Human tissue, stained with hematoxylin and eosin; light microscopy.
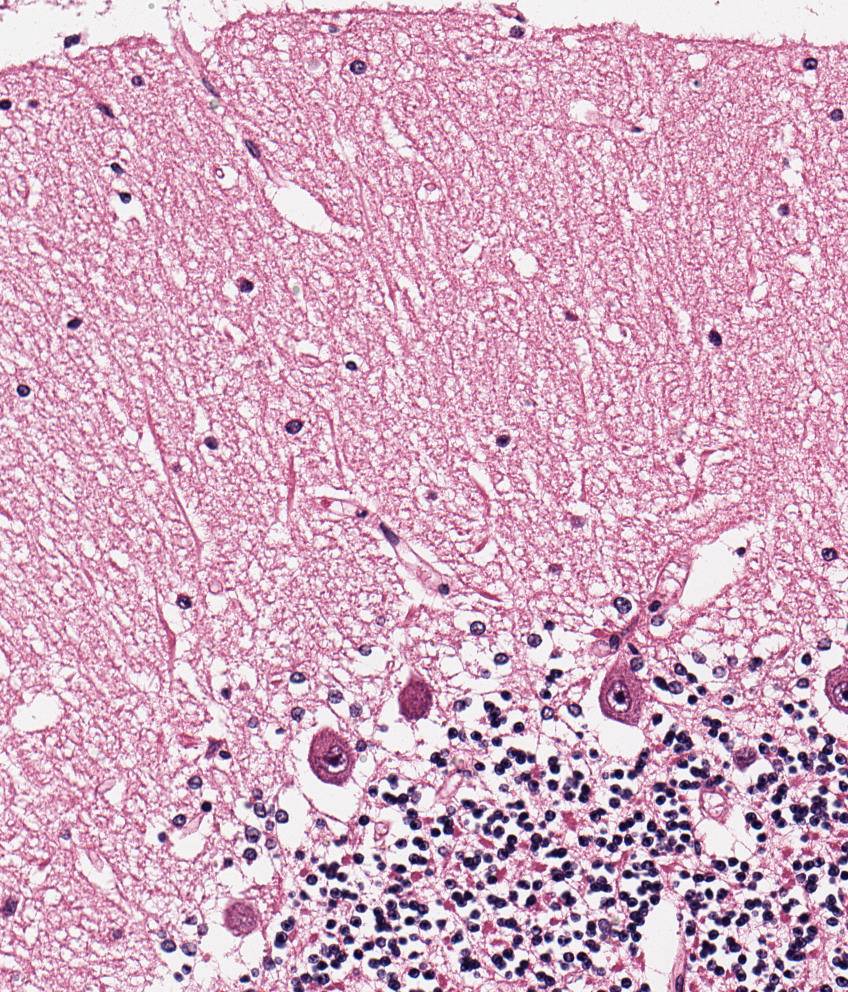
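Cerebellum. First, the upper part of the field: a broad, pale pink, sparsely nucleated layer of finely fibrillary neuropil with only scattered small nuclei. Second, the lower right: a dense layer of closely packed small round dark nuclei with very little visible cytoplasm. Third, the boundary between them: large Purkinje cells lying singly along it.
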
